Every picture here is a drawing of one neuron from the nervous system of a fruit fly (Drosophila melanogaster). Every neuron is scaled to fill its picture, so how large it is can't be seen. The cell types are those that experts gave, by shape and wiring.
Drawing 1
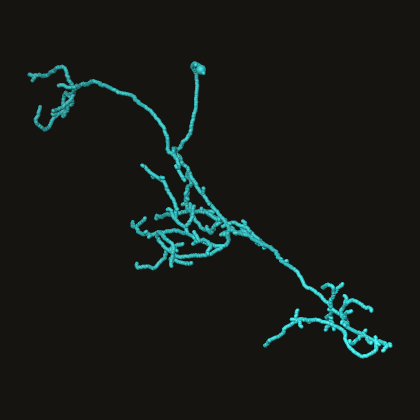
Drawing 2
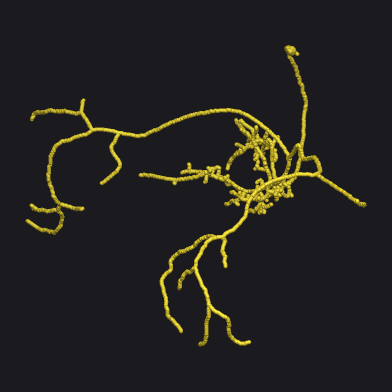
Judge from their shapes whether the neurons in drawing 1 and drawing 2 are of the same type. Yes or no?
no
